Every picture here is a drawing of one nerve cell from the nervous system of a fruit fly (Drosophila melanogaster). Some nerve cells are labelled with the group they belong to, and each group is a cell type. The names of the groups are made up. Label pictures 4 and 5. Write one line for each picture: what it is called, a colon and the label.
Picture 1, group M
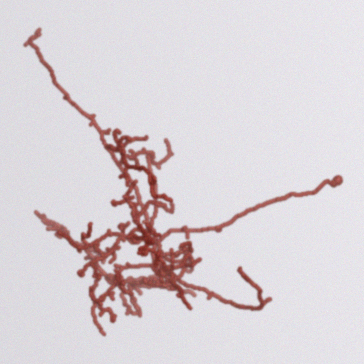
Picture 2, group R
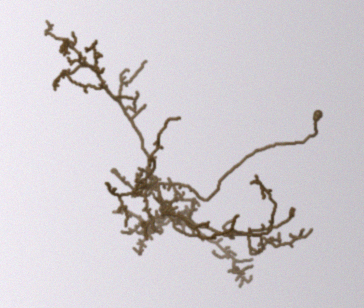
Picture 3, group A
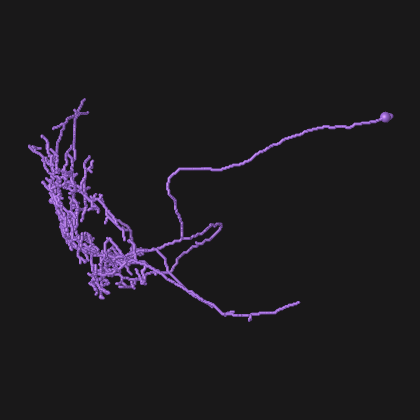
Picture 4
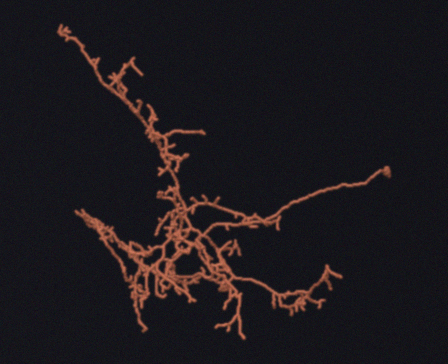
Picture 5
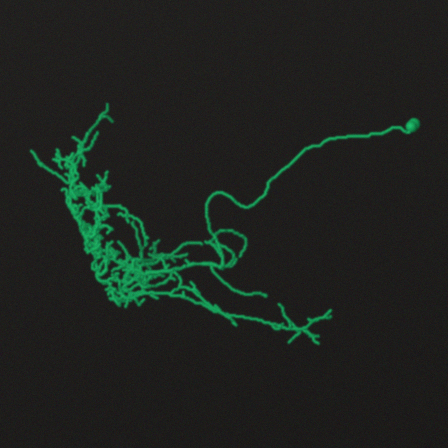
4: group M
5: group A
